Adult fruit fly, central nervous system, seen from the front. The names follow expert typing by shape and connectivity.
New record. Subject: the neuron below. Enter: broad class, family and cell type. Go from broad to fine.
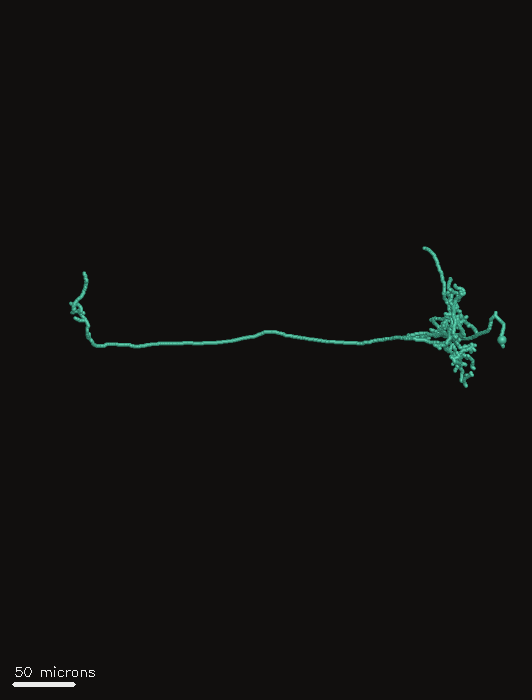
central-brain intrinsic neuron; hemilineage VLPl&d1_lateral; CB4214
